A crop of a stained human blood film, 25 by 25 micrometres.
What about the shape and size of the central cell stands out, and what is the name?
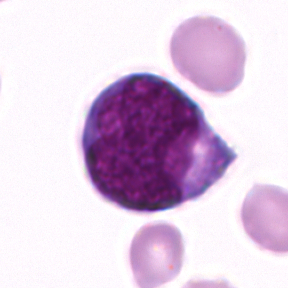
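Size first: the cell is about 13 micrometres across. Its outline is rounded on the left and tapers to a point on the right. The nucleus fills most of the cell and sits toward the left. Cytoplasm is scant, lying mainly in the pointed right part. A pale clear zone lies in it against the right edge of the nucleus. This is an atypical promyelocyte.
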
